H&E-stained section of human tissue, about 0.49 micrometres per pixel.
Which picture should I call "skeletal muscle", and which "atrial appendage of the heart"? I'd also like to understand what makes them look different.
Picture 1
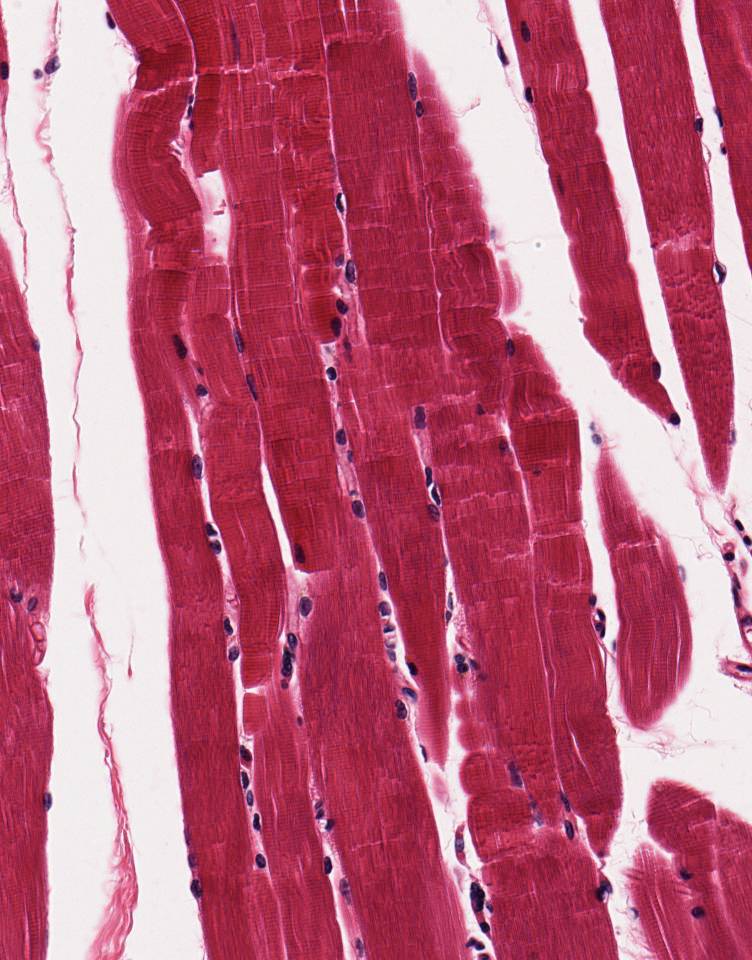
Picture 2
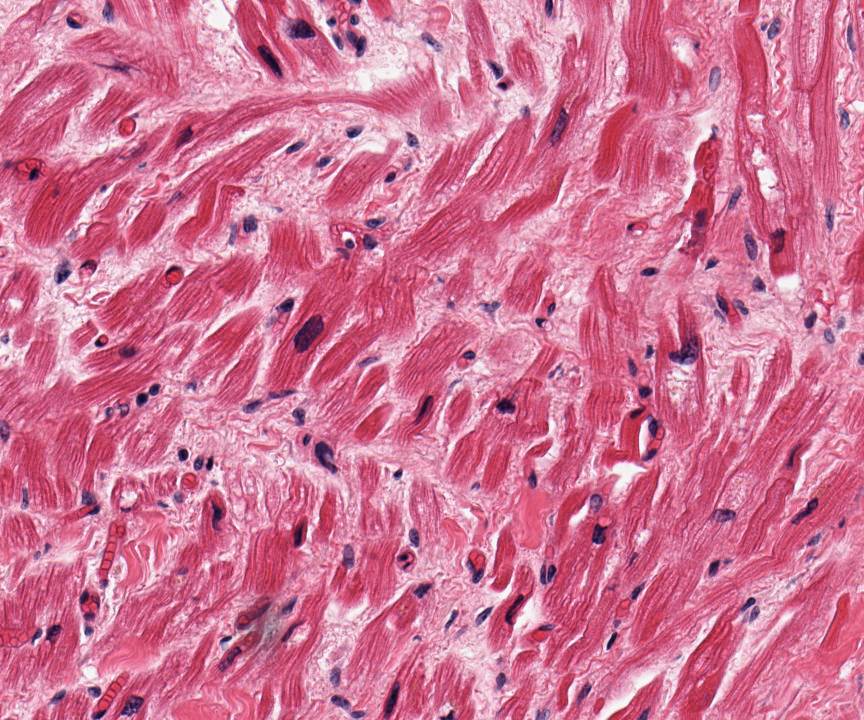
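So, skeletal muscle is picture 1 and the atrial appendage of the heart is picture 2. The nuclei differ: in picture 1 they're small, dark and oval and sit at the fibre edges, while in picture 2 they lie centrally. Picture 1 also has long parallel fibres running roughly top to bottom across most of the field, with fine, regular cross-striations and deep, uniform red-pink cytoplasm. In picture 2 you'll see small capillaries with red blood cells scattered between the fibres, and no fat cells.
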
